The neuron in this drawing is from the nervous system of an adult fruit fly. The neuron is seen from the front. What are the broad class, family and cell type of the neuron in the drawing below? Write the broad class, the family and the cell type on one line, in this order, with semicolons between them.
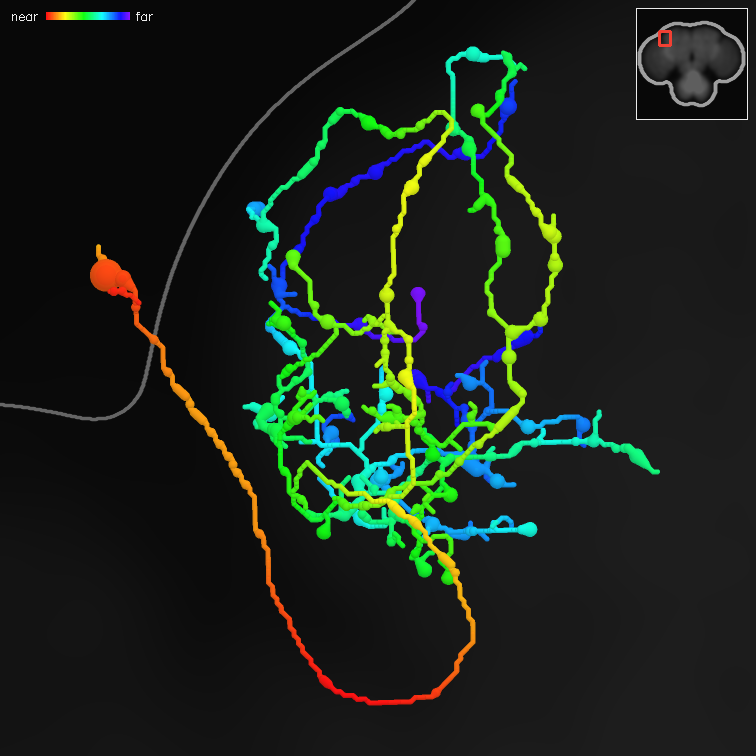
central-brain intrinsic neuron; hemilineage LHl4_dorsal; CB3728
